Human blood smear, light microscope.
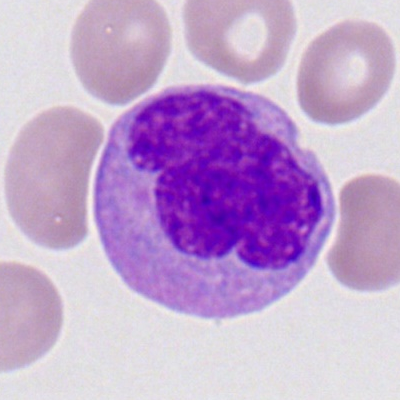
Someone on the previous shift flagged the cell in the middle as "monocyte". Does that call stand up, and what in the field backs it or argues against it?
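Two things decide it: the pale greyish-lilac cytoplasm is abundant, and the nucleus is folded and indented but not split into separate lobes. So yes, the name monocyte fits.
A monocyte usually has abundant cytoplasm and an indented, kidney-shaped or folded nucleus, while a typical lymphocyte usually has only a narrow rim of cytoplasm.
That much cytoplasm weighs against lymphocyte.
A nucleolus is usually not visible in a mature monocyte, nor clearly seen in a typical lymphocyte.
No distinct nucleolus shows here, a point that fits both. The outline is round and smooth, and the cytoplasm holds fine, faint pinkish-purple granules.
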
